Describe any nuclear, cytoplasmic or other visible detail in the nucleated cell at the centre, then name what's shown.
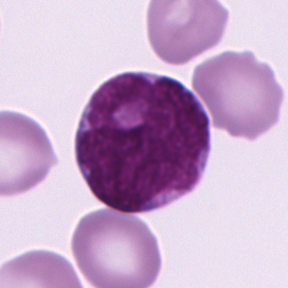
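You'll see a round, smooth outline here, and a round nucleus with no indent. There's one pale nucleolus toward the top of the nucleus, and no granules in the cytoplasm. That's a myeloblast.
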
